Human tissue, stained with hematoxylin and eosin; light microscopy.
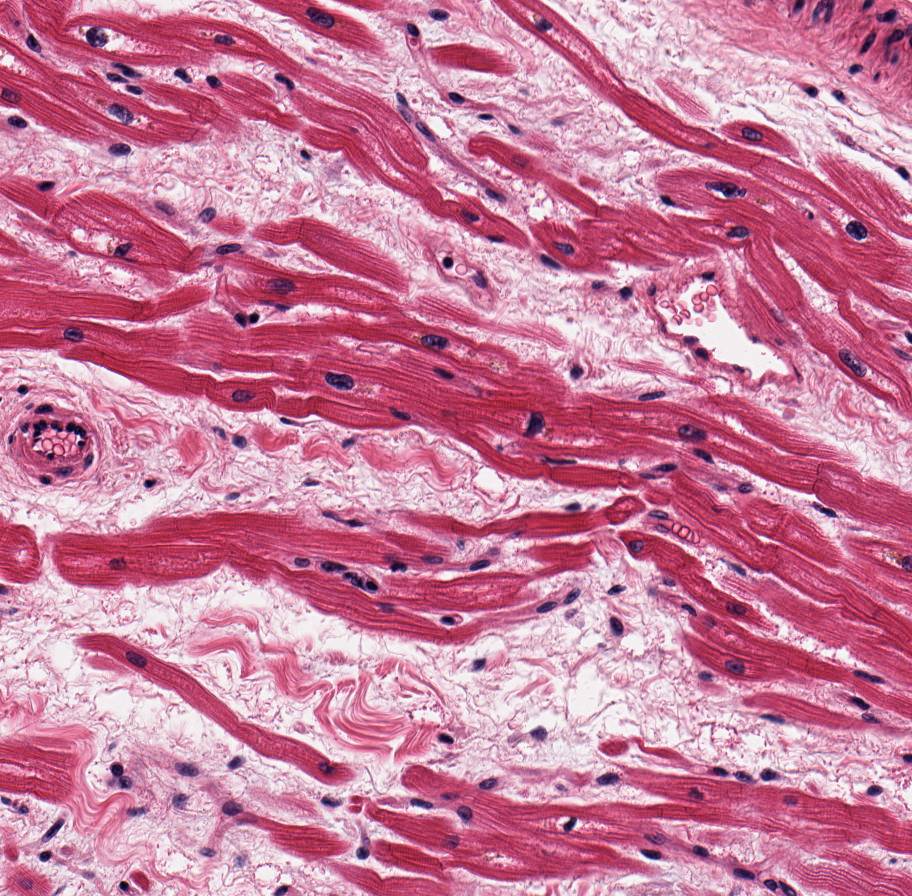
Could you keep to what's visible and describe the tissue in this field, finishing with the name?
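Eosinophilic muscle fibre bundles run left to right, sloping downward toward the right. Several fibres branch and join neighbours, mainly upper and right. Wide bands of pale loose connective tissue with wavy pink collagen separate bundles, most prominent lower left. Thin-walled vessel, few red blood cells, right of centre, upper half. Tissue: atrial appendage of the heart.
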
